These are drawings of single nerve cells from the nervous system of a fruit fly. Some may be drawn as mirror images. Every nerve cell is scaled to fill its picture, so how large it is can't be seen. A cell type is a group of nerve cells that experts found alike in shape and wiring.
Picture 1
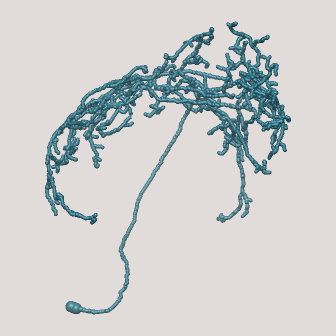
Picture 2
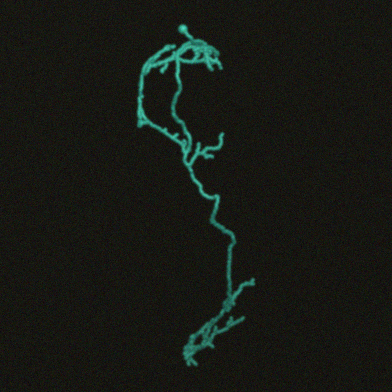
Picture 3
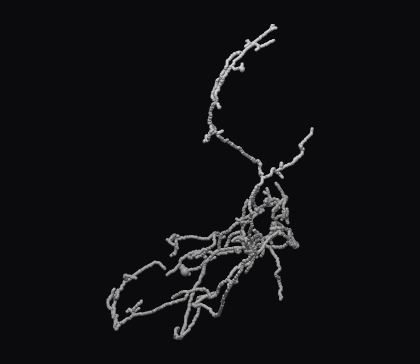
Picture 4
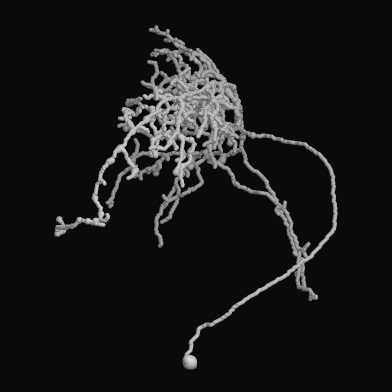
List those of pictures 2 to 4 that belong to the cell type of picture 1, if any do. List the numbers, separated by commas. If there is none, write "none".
4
